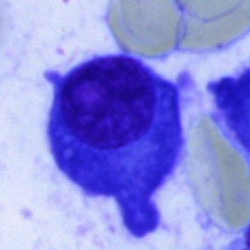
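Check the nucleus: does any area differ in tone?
Yes, a paler rounded area lies in its upper left.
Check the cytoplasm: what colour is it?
A deep, intense blue.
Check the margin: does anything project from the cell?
A rounded bleb of cytoplasm projects from its lower edge.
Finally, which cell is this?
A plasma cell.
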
